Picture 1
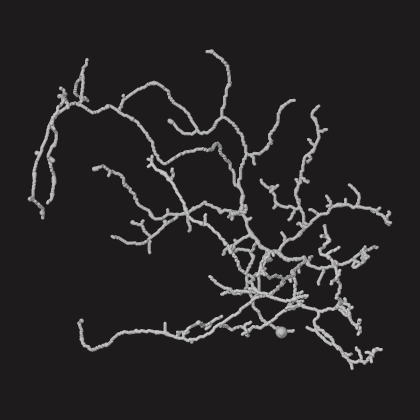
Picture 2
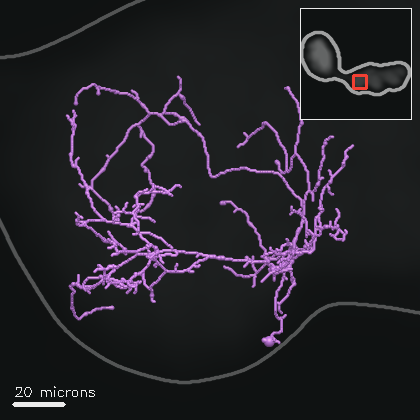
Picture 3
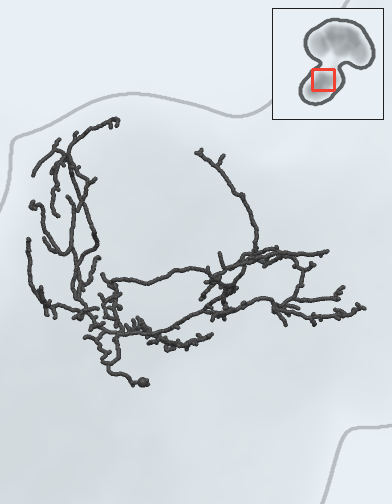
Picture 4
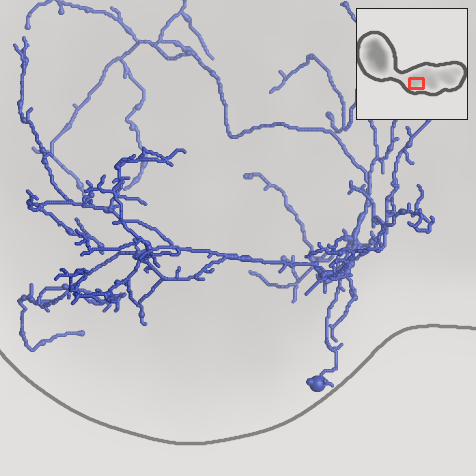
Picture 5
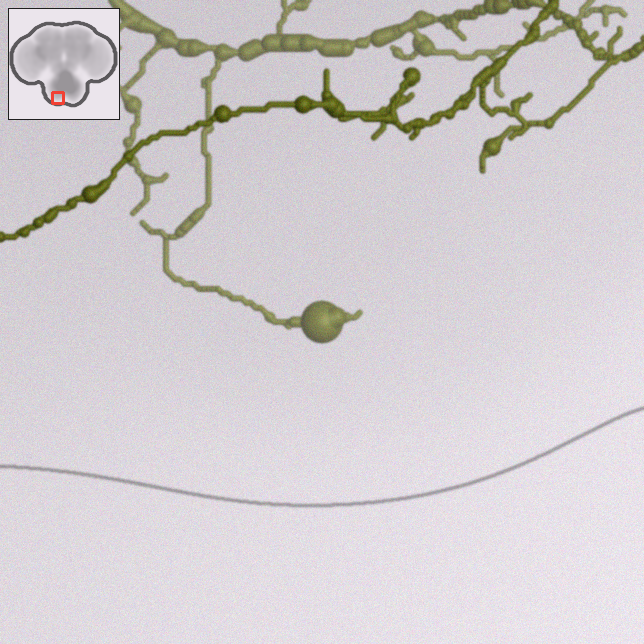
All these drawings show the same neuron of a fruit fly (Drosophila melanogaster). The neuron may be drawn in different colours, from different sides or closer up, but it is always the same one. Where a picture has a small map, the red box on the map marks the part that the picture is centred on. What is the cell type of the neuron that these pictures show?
IN04B086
